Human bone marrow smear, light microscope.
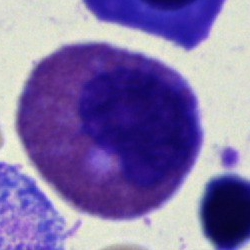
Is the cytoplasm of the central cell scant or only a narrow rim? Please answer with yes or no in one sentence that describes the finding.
No, the cell holds plenty of cytoplasm around the nucleus.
